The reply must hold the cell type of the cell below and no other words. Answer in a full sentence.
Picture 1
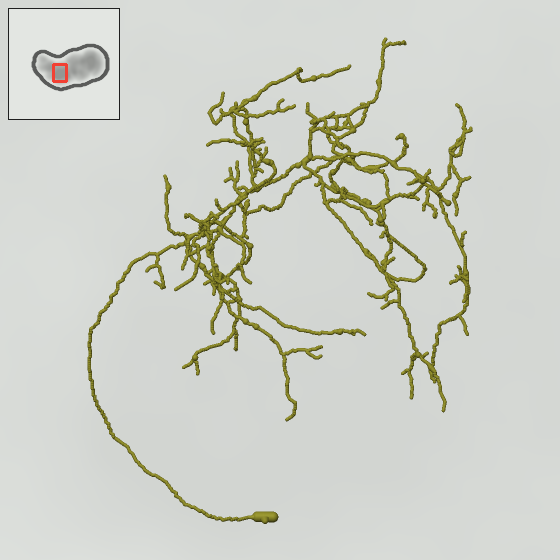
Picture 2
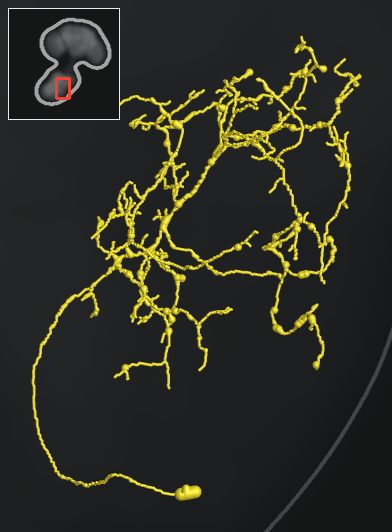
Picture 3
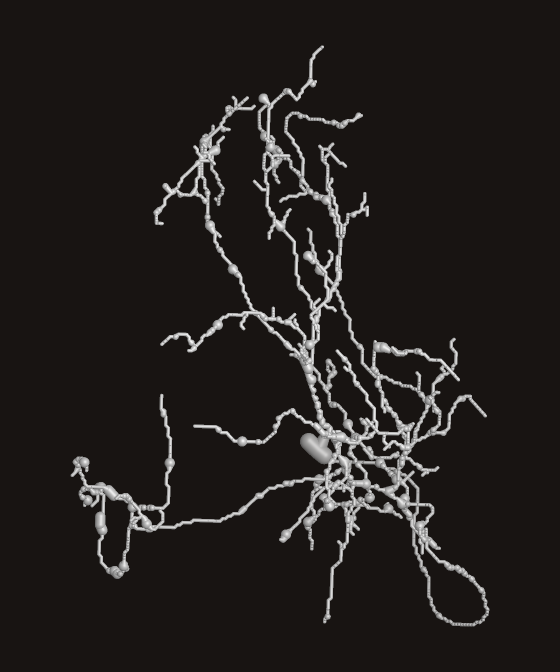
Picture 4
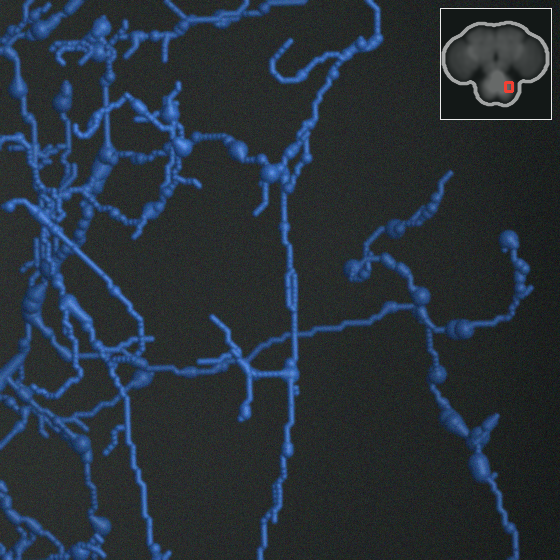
The cell type is IN04B104.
